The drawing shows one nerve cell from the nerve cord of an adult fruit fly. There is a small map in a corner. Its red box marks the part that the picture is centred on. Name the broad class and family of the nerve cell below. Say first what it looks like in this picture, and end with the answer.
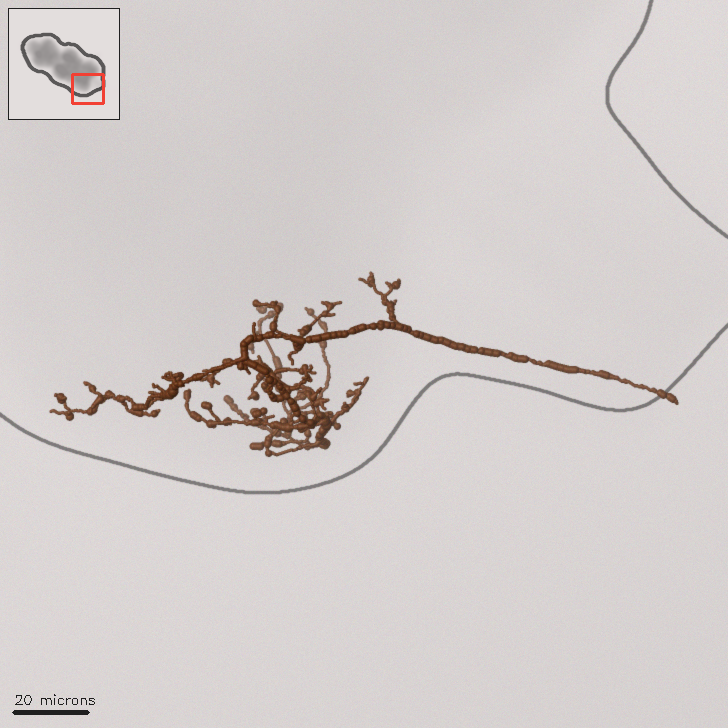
The drawing shows no cell body. By the scale bar it is about 170 microns wide in this view. The picture shows dozens of branch ends. This is a descending neuron. The family is DNge.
